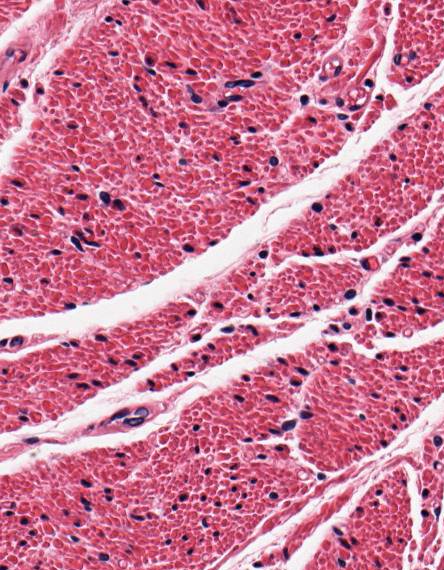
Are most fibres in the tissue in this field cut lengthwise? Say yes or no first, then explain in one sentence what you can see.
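No. The muscle cells are cut across, appearing as small, closely packed, rounded to polygonal profiles.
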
